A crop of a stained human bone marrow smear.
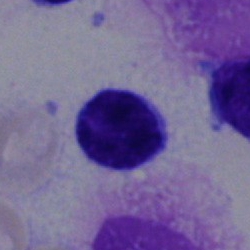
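Lymphocyte: the central cell of a stained bone marrow smear, with a smooth, round outline. Its chromatin is dense and stains dark blue-purple, and no nucleolus can be seen in the nucleus. Around the nucleus, little or no cytoplasm is visible.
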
